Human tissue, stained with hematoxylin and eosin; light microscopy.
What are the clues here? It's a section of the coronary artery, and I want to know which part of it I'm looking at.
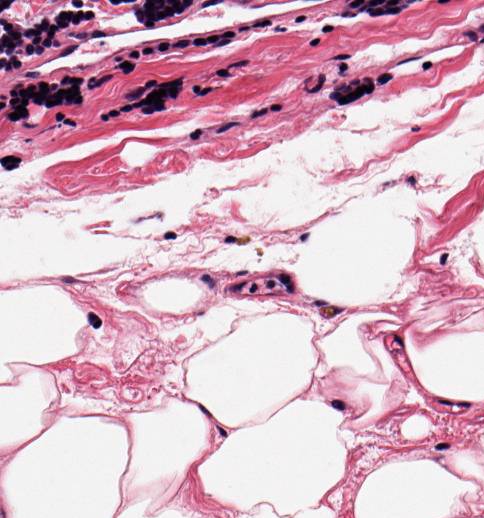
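What you are looking at here is fat. Look at the lower half: its adipocytes are large, empty, polygonal spaces separated by thin pink septa.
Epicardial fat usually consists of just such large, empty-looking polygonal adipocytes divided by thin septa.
Above, dense pink fibrous tissue fills the upper third; small, dark, round nuclei crowd its top edge, mostly toward the upper left. Between the two lies a zone of loose, pale, wispy connective tissue with few nuclei.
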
